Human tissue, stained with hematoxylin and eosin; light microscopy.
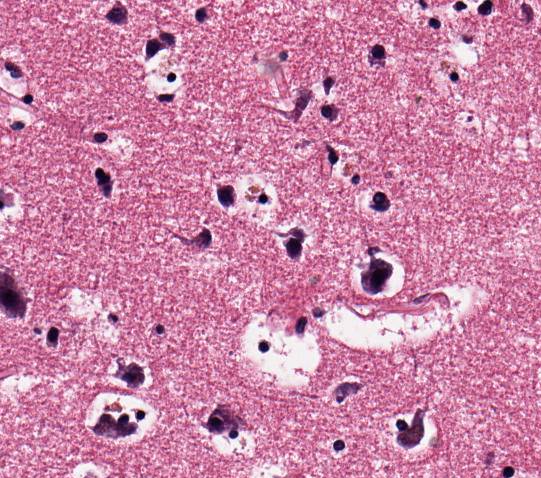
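Cerebral cortex, haematoxylin and eosin. Cells lie singly and are scattered fairly evenly, without arrangement into layers, rows or groups. Between them is a finely granular and fibrillary pink matrix with no visible cell borders. Most nuclei are small, round and darkly stained, with little visible cytoplasm. A few larger cells, one of them right of centre, have dark, irregular, angular nuclei.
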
